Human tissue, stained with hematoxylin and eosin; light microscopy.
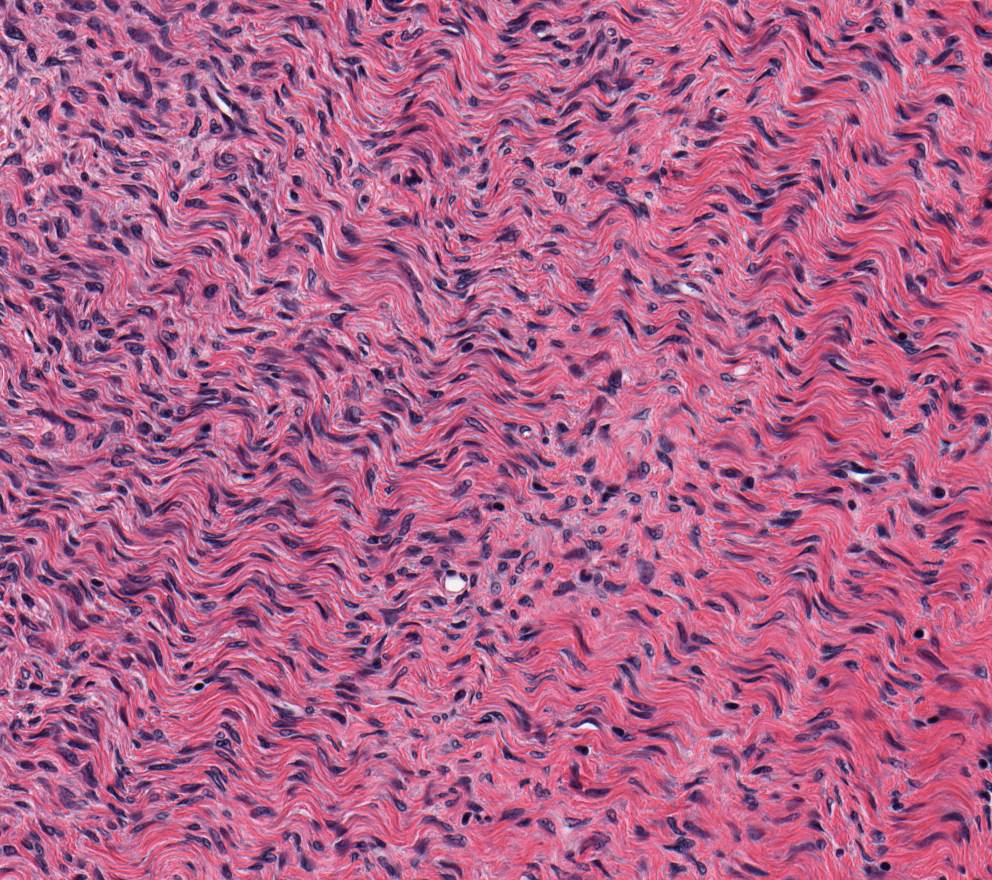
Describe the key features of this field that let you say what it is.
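This field mainly shows ovarian cortex. First point: the whole field is one even sheet of spindle cells in collagenous stroma, without lobules or compartments.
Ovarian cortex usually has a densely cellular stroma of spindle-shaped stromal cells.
Second point: there are no large vessels, only a few tiny empty spaces scattered about.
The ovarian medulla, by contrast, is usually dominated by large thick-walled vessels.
Third: nuclei are dark, slender and wavy, with indistinct cell borders.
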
